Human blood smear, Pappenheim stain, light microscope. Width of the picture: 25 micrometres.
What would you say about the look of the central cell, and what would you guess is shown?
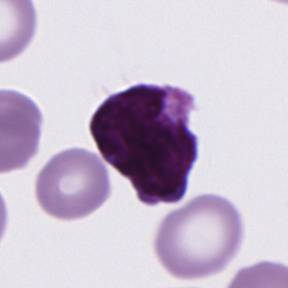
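Look first at how much of the cell the dark nucleus takes up: almost all of it. Its chromatin is dense and dark purple throughout. The only cytoplasm you can see is a small pale pink patch at the upper right. Along the upper left edge, faint fine threads extend outward. The cell measures about 10 micrometres across. And this is a myeloblast.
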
